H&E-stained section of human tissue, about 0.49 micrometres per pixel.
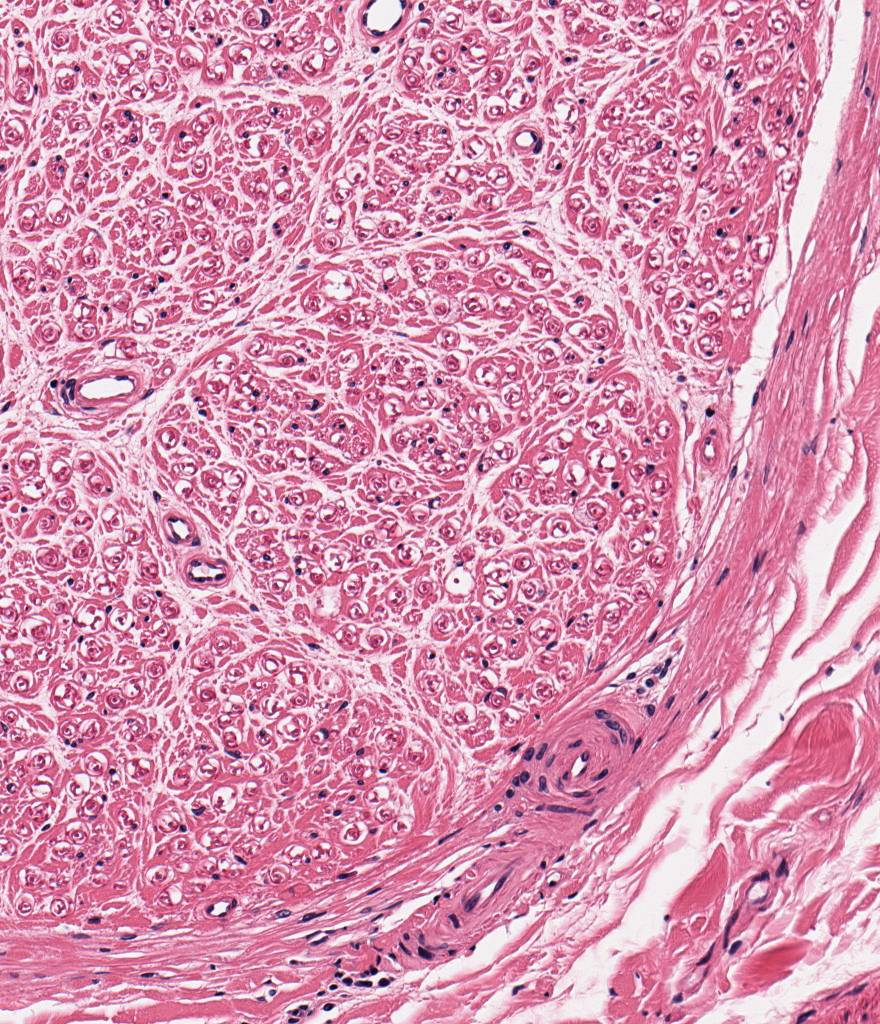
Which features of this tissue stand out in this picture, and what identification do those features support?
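Most of the field, upper left toward centre, is a large rounded bundle split by thin pale septa into smaller groups. Its fibres are cut across: small round profiles, central pink dot in pale ring. Sparse, small, dark, mostly elongated nuclei lie between them. Outside it, lower right: wavy pink bands between white clefts. It is tibial nerve.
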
